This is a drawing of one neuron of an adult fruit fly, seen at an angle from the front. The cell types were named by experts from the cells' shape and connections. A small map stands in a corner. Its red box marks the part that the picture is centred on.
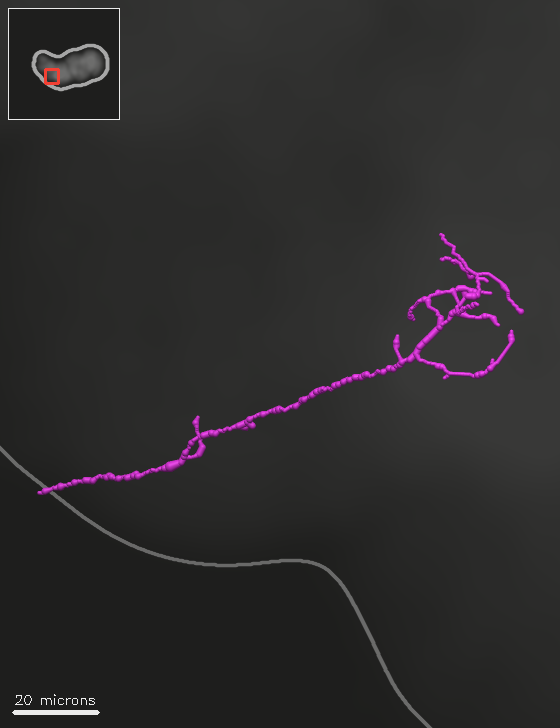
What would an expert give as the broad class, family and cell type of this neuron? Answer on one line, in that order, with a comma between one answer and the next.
sensory neuron entering the nerve cord, class mechanosensory proprioceptive, SNpp40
